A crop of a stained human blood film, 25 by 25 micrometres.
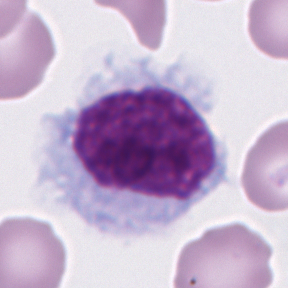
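Hairy cell. Look first at the border: it is ragged, with many fine hair-like projections all the way round. The cytoplasm makes a broad rim, widest on the left and lower side of the nucleus. The nucleus itself is a single unlobed mass, oval and about 12 by 10 micrometres, and its chromatin is clumped into darker and lighter patches rather than evenly fine.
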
